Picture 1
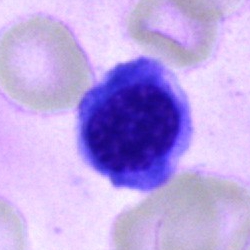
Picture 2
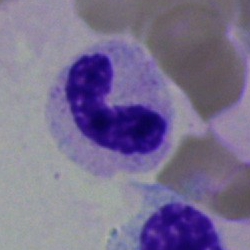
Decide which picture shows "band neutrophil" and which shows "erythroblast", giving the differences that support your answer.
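Picture 1: erythroblast. Picture 2: band neutrophil. Nucleus: in the band neutrophil, bent into a C whose open side faces up and to the right.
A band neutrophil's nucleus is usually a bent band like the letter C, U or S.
Cytoplasm: deep blue and without granules in the erythroblast; plentiful, pale lilac-grey and holding sparse fine purple dots in the band neutrophil. Outline: roughly round with a few small bulges in the erythroblast; round and smooth in the band neutrophil. Shared: dark purple condensed chromatin in both, mottled in the erythroblast, coarsely clumped with small paler gaps in the band neutrophil.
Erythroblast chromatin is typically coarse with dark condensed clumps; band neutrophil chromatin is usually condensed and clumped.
No nucleoli visible in the band neutrophil. Red cells near the erythroblast, none overlapping it.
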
